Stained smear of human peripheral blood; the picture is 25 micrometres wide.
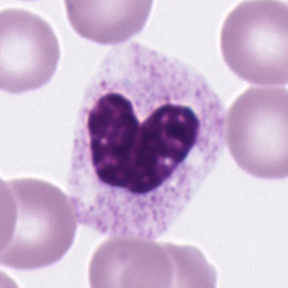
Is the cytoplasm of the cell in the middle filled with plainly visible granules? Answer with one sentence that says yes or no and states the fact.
Yes, the cell's cytoplasm contains many granules that can be seen.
